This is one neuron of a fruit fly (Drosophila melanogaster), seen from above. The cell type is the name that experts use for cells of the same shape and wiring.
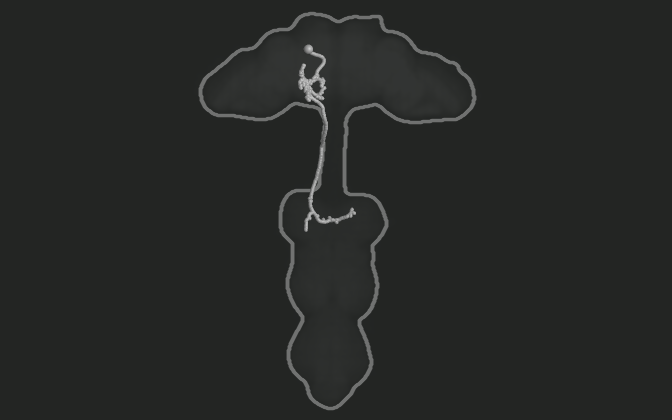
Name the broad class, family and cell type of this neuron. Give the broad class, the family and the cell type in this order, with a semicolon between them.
descending neuron; hemilineage MX12; DNg12_f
